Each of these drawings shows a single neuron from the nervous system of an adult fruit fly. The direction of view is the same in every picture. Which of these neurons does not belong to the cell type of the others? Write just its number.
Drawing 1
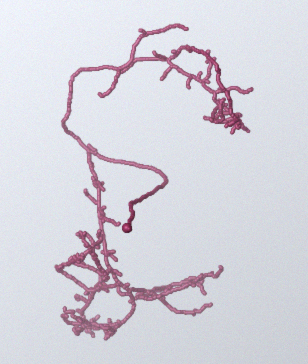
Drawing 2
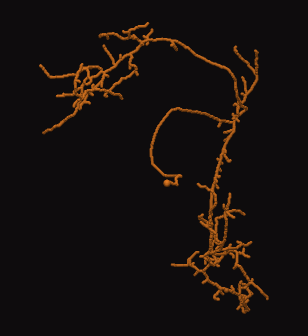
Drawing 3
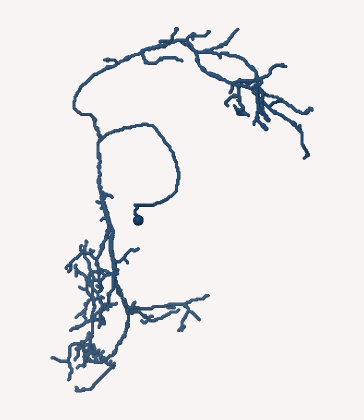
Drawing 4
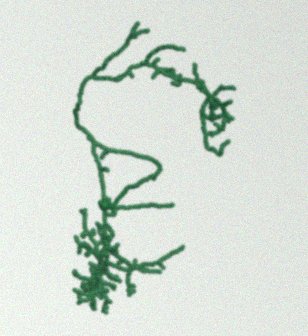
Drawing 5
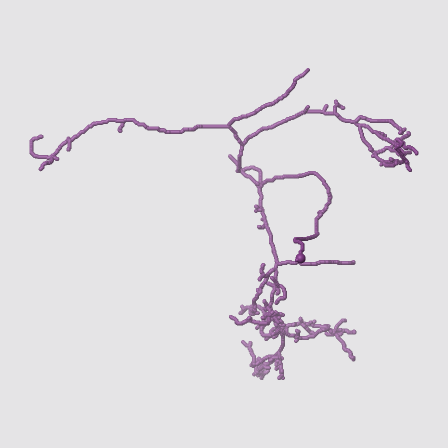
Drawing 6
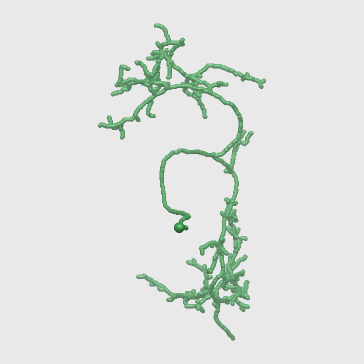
6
